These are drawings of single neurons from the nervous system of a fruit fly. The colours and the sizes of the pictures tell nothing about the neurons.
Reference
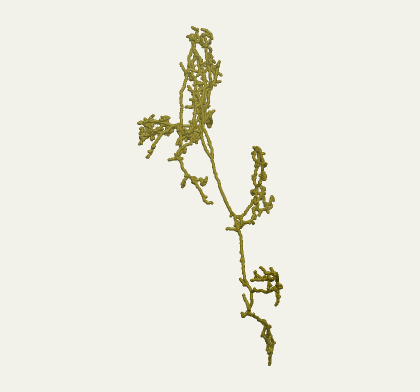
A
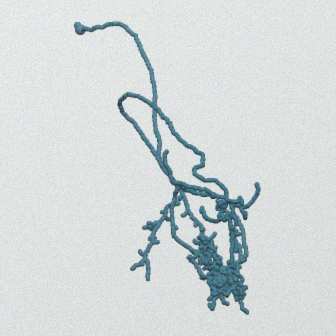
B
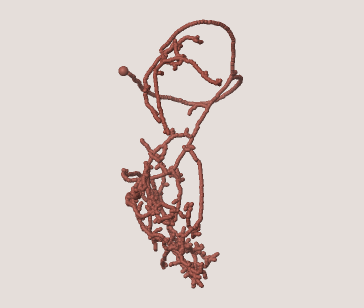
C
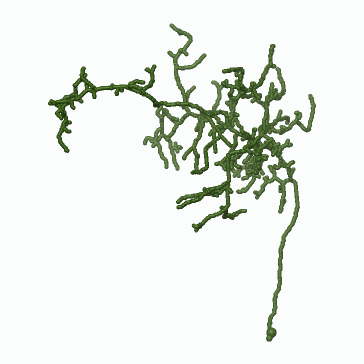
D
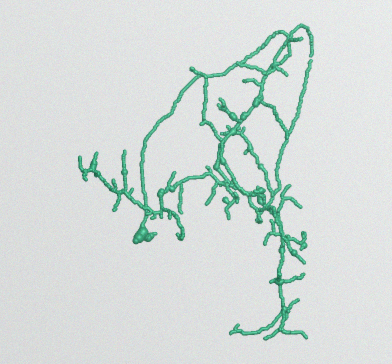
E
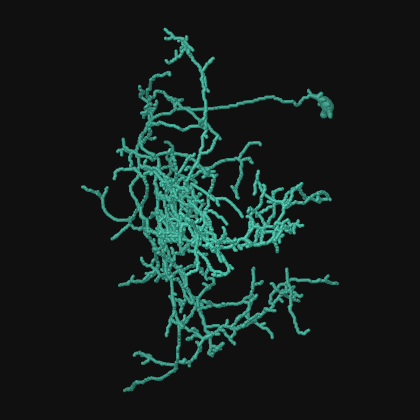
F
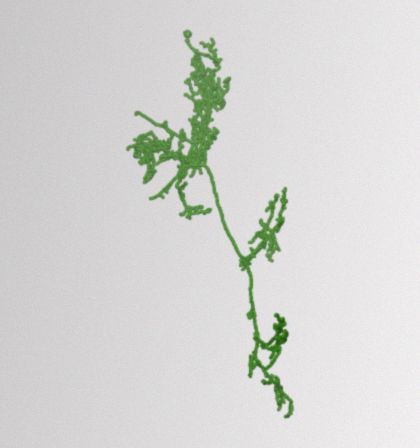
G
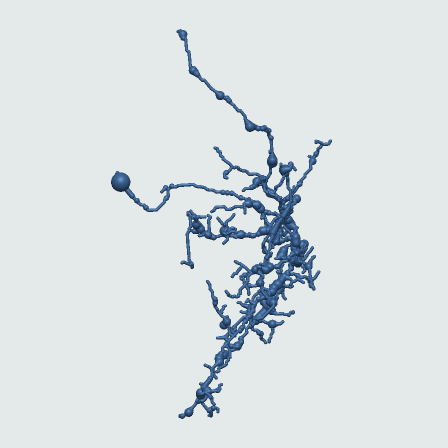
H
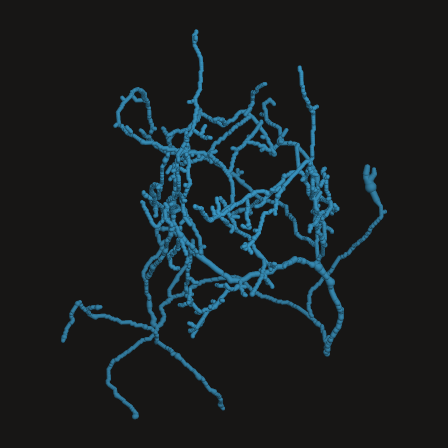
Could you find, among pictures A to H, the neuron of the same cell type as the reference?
F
